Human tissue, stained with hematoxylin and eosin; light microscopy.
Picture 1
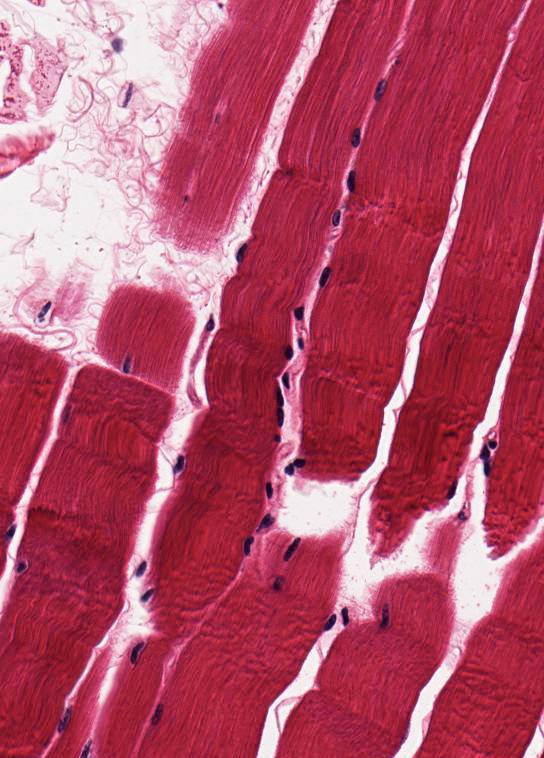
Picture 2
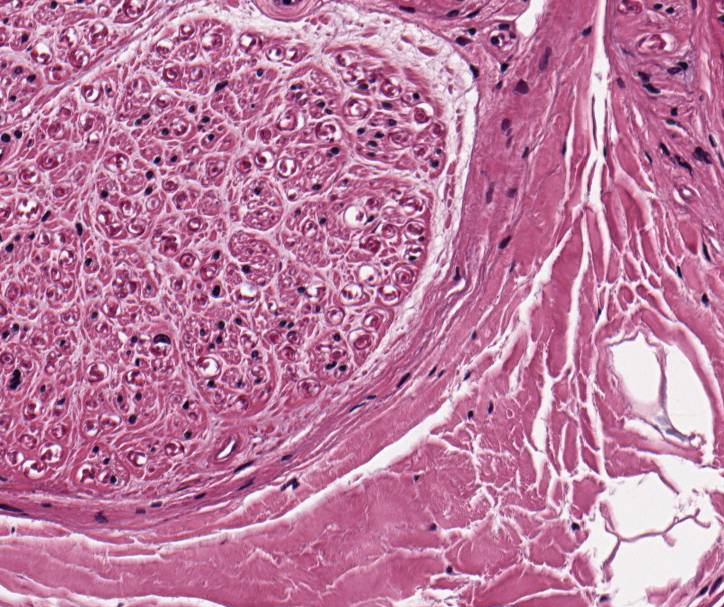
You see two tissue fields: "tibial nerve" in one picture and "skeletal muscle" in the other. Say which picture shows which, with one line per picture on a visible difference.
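Picture 1: skeletal muscle. Each fibre runs as a separate unbranched band alongside its neighbours.
Picture 2: tibial nerve. Inside the bundle most fibres are cut in cross-section as small rings with a pink central axon.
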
